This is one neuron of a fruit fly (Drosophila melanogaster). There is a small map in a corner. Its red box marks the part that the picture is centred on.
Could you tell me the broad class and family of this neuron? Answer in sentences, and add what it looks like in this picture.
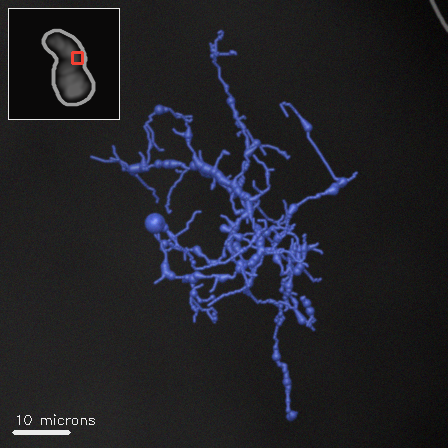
This is a nerve-cord intrinsic neuron. Its family is hemilineage 20A.22A. By the scale bar it is about 70 microns tall in this view. The picture shows dozens of branch ends.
